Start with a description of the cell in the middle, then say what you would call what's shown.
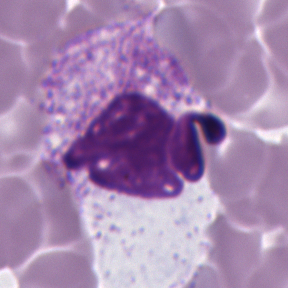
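Cytoplasm is abundant relative to the nucleus, with small purple granules scattered through it. Beneath the nucleus the cytoplasm is very pale, almost colourless. One small hooked lobe of the nucleus curls away to the right. The cell is a segmented neutrophil.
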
